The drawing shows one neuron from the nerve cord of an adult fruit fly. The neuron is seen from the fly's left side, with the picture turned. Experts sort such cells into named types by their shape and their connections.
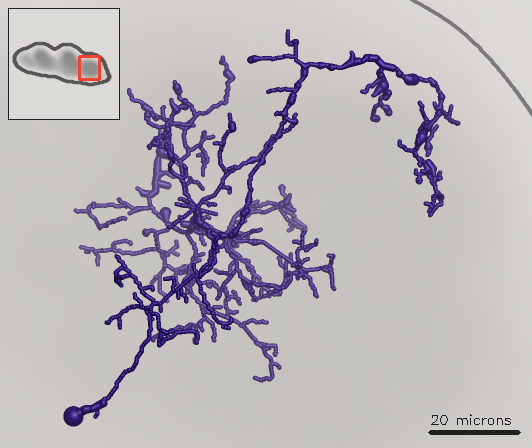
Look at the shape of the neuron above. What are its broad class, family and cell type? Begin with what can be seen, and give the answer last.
By the scale bar it is about 85 microns tall in this view. In this view it is about as wide as it is tall. Its broad class is nerve-cord intrinsic neuron. Its family is hemilineage 19A. The cell type is IN19A059.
